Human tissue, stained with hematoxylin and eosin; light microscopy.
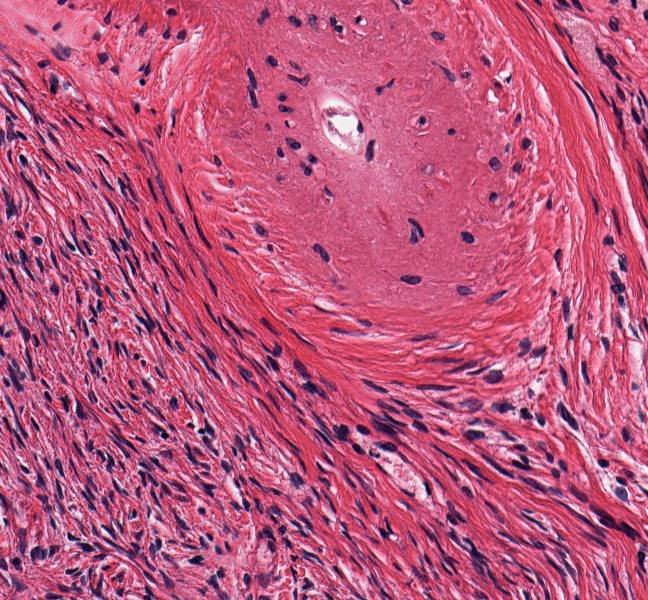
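Ovary, haematoxylin and eosin stain. In the upper centre, a rounded, pale-pink, sparsely nucleated nodule is set within more cellular spindle-cell tissue. Along its lower and right edges, eosinophilic fibres and spindle cells curve concentrically around it. In the lower left, spindle cells are densely packed in streaming, interlacing bundles. Checked throughout, the field contains no epithelium.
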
